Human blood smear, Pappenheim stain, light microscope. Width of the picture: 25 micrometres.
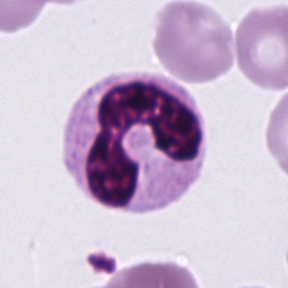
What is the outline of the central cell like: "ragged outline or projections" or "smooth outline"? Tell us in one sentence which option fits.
What bounds the cell is a smooth, even outline.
